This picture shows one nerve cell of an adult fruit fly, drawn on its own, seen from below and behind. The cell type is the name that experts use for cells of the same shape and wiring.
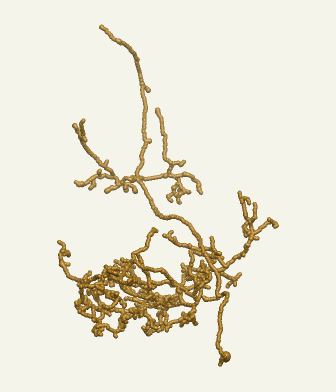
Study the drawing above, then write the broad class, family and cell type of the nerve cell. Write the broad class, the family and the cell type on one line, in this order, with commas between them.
central-brain intrinsic neuron, hemilineage VLPl&p2_lateral, AVLP115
